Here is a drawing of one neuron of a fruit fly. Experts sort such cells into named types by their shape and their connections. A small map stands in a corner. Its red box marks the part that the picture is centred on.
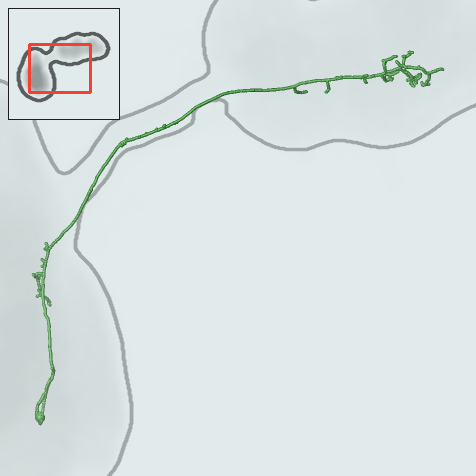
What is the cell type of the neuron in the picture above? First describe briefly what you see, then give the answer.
As drawn here it is about as wide as it is tall. Its broad class is descending neuron. The cell type is DNp28.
